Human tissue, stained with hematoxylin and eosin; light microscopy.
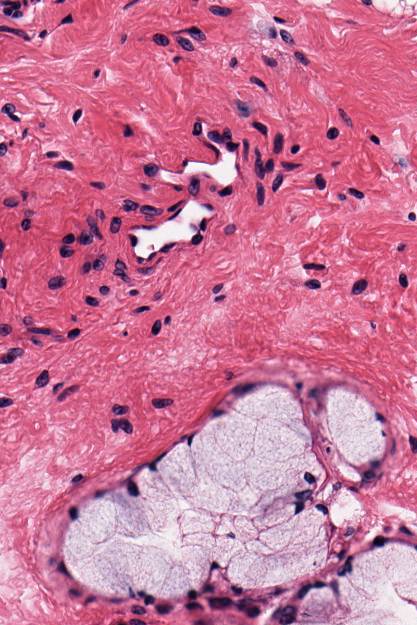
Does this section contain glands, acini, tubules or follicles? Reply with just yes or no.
Yes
